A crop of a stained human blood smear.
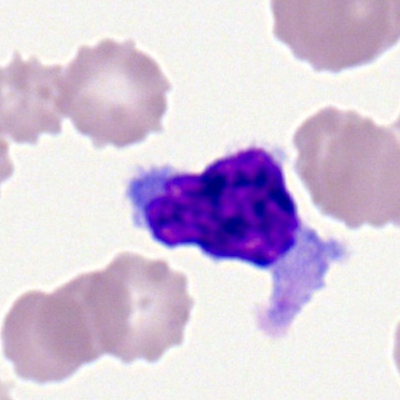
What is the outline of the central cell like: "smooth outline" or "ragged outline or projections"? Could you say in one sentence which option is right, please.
What bounds the cell is a rough outline.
